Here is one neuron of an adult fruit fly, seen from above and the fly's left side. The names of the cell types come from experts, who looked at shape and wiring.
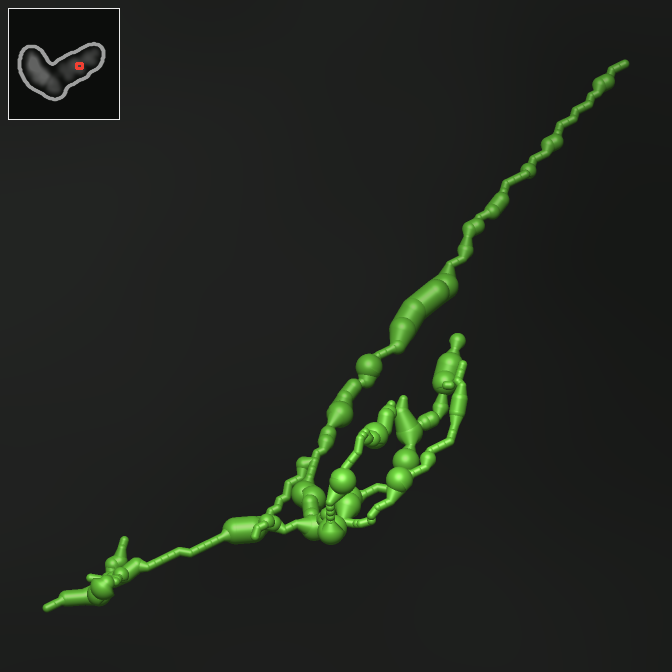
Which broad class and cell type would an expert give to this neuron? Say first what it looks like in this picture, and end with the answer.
The drawing shows no cell body. It has a dozen or fewer branch ends. Its broad class is sensory neuron entering the nerve cord. Its cell type is SNxx33.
